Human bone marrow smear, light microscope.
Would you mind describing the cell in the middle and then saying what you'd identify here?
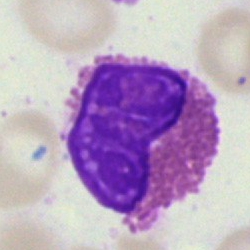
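The nucleus is large, with an indentation on its right side that gives a kidney-like shape. Its chromatin stains dark purple and appears fairly dense. Cytoplasm forms a broad crescent on the right, packed with coarse pinkish-purple granules. The cell is an eosinophil.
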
